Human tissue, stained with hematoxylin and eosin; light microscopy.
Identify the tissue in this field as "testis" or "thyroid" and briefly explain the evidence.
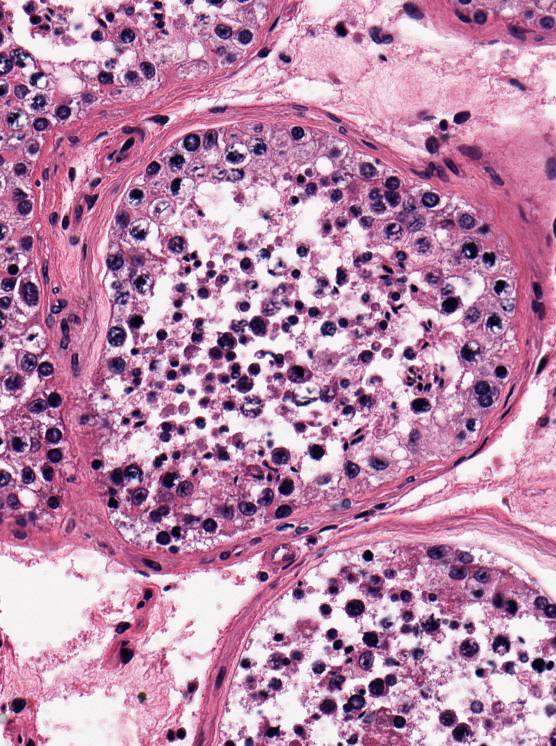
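This is testis. The lining inside the tubule wall is built of many layers of rounded cells.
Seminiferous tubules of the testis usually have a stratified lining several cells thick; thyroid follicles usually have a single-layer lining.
The tubule centre has no clear open lumen but is filled with loosely arranged cells among pale vacuole-like spaces.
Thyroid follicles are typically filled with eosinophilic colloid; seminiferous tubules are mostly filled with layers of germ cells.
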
